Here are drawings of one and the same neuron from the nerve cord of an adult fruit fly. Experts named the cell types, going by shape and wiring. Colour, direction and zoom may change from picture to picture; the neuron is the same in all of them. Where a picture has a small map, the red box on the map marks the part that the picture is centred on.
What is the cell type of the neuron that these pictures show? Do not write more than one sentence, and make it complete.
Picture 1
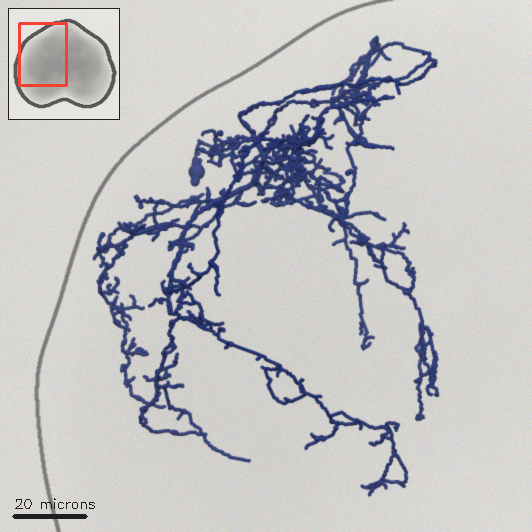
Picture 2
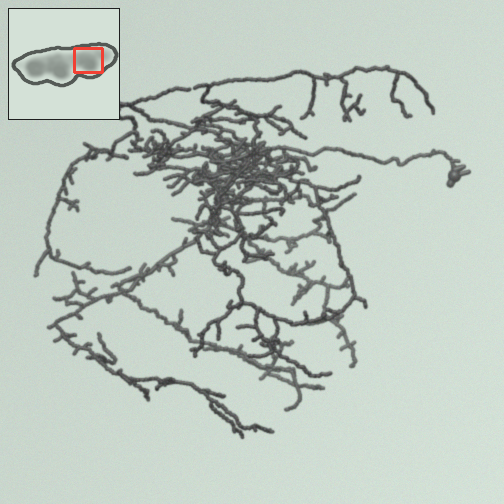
A cell of type IN19A027 is what this neuron is.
